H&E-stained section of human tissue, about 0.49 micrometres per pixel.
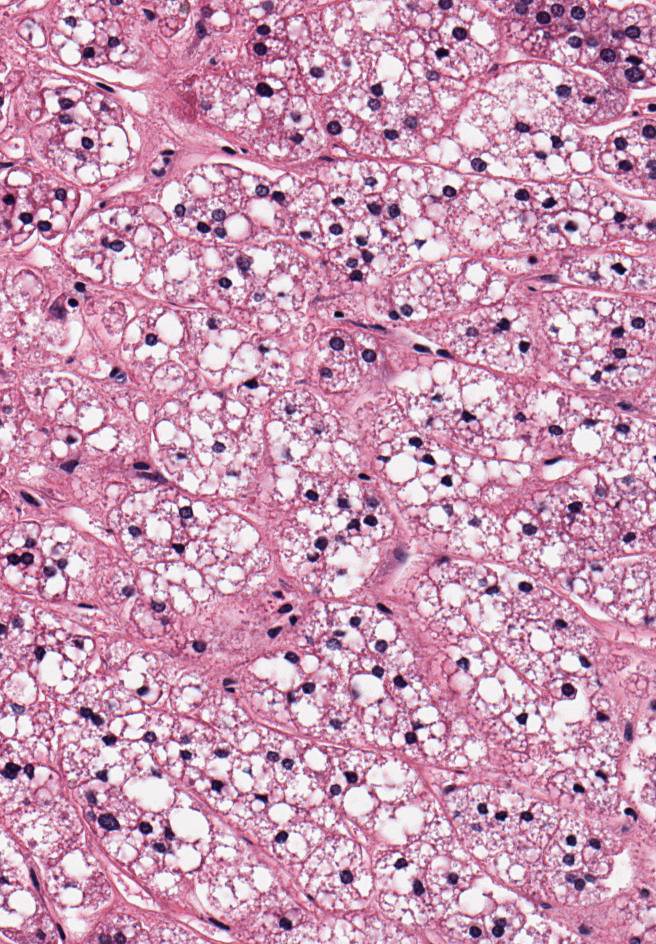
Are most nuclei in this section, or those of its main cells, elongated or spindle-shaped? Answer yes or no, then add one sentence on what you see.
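No. The nuclei are small, round and darkly stained.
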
